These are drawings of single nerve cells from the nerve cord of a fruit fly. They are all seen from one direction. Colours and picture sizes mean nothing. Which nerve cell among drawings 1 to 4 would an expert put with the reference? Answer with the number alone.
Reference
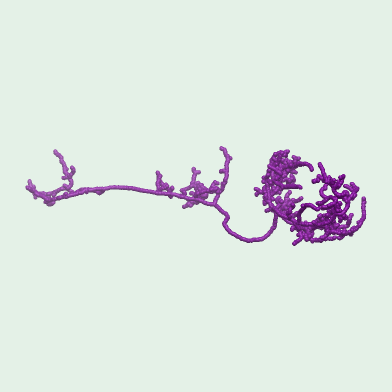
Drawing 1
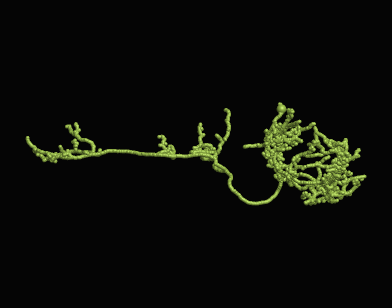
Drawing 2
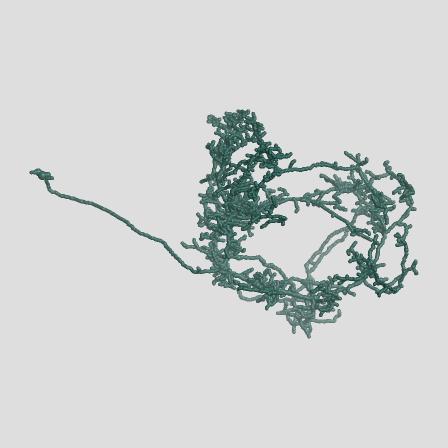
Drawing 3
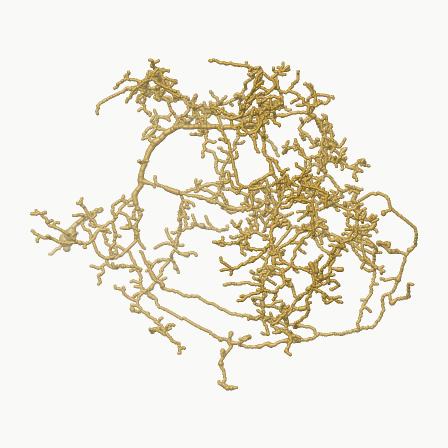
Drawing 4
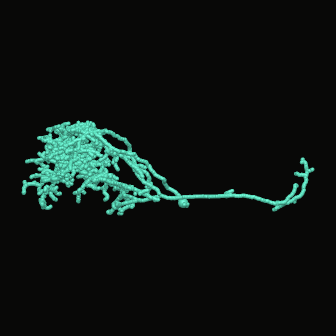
1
